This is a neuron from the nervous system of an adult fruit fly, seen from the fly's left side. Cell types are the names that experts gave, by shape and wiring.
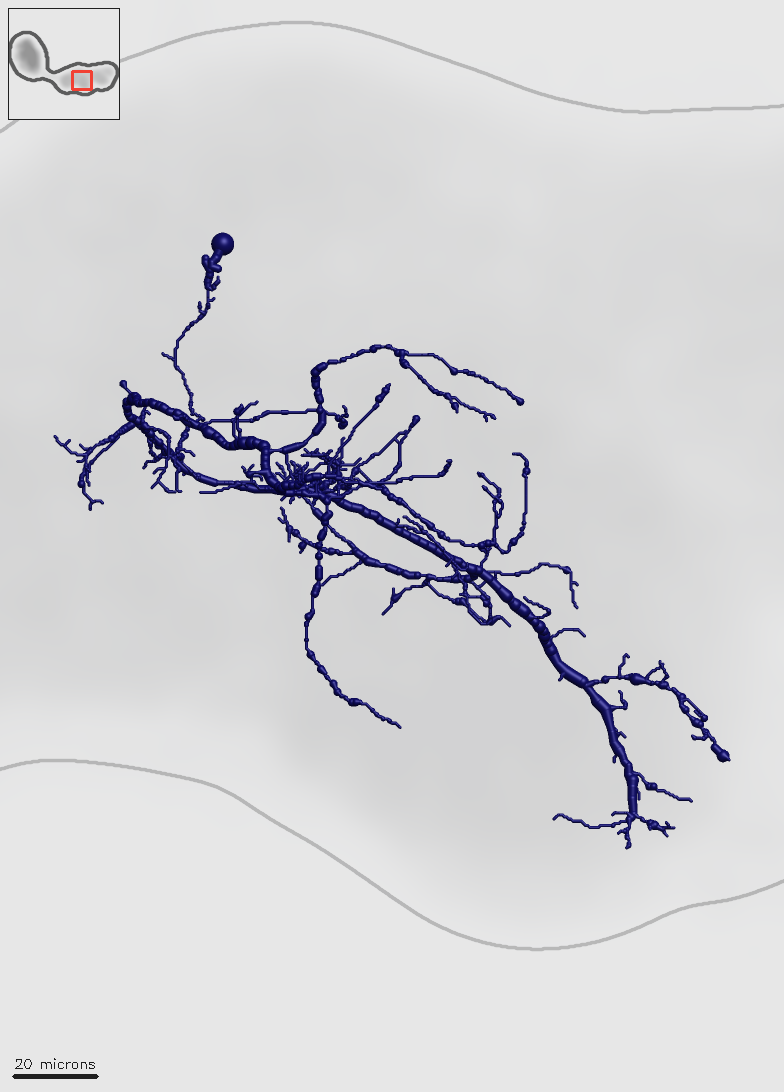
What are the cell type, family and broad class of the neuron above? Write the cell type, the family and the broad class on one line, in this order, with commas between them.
GFC2, hemilineage 18B, nerve-cord intrinsic neuron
